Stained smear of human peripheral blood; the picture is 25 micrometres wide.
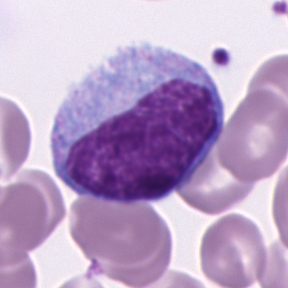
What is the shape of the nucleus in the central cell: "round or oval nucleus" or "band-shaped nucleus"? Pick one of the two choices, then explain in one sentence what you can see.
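Round or oval nucleus. The nucleus is oval with no notch or lobes.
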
